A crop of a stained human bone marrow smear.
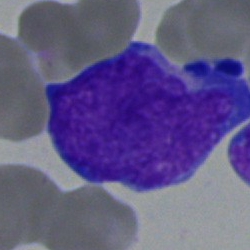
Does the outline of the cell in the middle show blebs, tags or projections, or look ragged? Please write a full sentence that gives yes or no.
Yes, projections, blebs or tags, or a frayed edge, mark the outline of the cell.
